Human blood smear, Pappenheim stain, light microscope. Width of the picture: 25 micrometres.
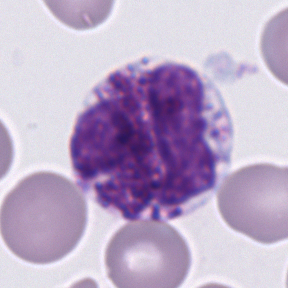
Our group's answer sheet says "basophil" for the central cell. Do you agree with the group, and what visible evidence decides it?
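Basophil is the right name for this cell. The deciding feature is that coarse granules lie over the nucleus as well as over the cytoplasm.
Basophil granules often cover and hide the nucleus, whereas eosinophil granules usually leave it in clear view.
The cell measures about 14 micrometres across.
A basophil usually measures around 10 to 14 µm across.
The round outline and the two broad nuclear lobes lying side by side would not rule out an eosinophil.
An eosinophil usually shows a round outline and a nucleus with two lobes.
Most granules are dark purple, the chromatin stains dark purple, and no nucleoli can be seen.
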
